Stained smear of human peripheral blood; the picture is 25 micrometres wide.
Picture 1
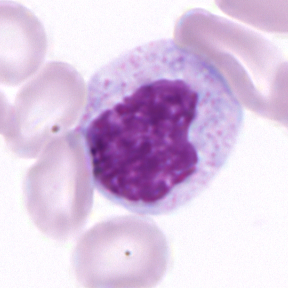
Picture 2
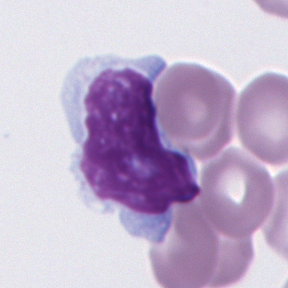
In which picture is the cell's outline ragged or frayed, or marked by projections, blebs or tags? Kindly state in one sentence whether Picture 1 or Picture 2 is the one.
Rough is the outline of the cell in picture 2.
